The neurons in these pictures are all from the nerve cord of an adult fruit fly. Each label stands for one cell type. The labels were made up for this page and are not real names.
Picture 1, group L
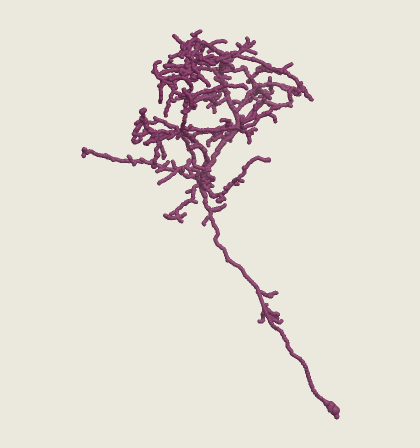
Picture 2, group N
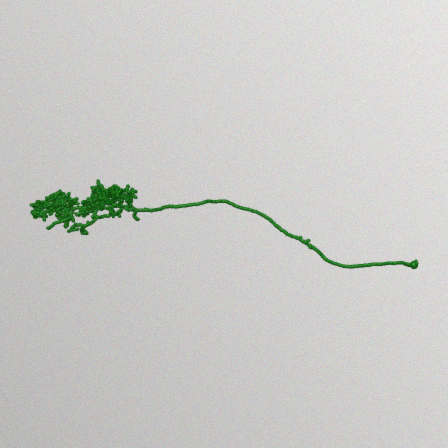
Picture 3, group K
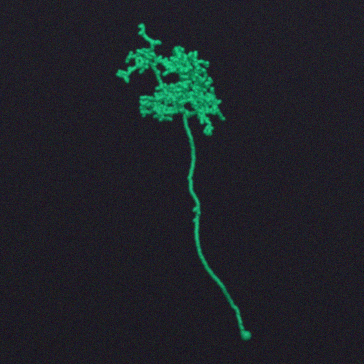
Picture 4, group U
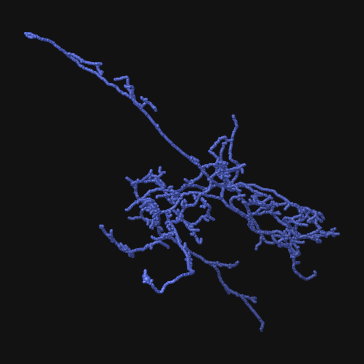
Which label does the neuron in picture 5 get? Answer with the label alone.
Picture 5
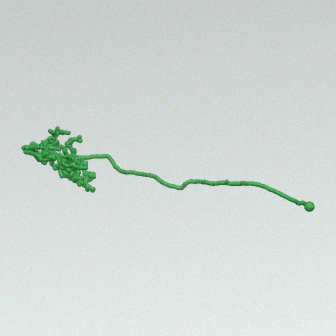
group N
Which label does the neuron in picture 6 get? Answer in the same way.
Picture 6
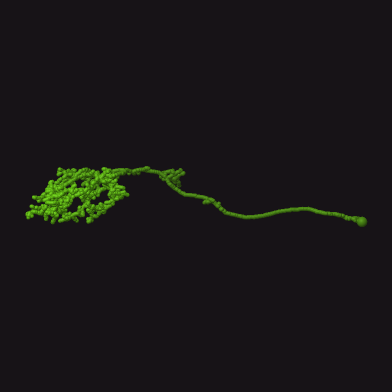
group K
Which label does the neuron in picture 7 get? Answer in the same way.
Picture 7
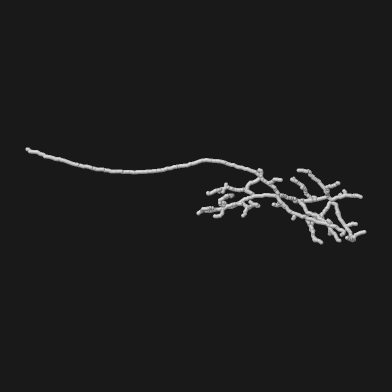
group N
